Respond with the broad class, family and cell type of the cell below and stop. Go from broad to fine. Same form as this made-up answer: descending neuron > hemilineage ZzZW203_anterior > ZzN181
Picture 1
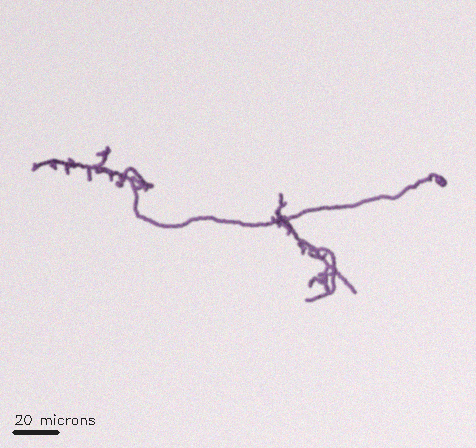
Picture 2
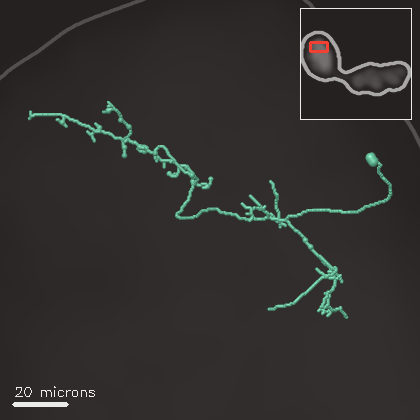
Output: central-brain intrinsic neuron > hemilineage CLp2 > SMP280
